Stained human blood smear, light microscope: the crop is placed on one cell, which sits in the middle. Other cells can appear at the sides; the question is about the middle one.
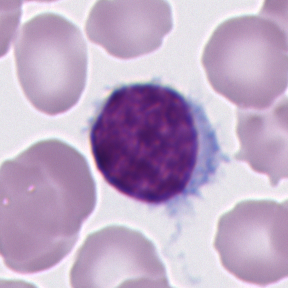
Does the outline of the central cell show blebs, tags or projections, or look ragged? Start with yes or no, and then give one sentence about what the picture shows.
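Yes. Fine hair-like projections fringe the cell edge, chiefly on the right and lower right.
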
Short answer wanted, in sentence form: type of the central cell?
The centered cell in this crop is a hairy cell.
